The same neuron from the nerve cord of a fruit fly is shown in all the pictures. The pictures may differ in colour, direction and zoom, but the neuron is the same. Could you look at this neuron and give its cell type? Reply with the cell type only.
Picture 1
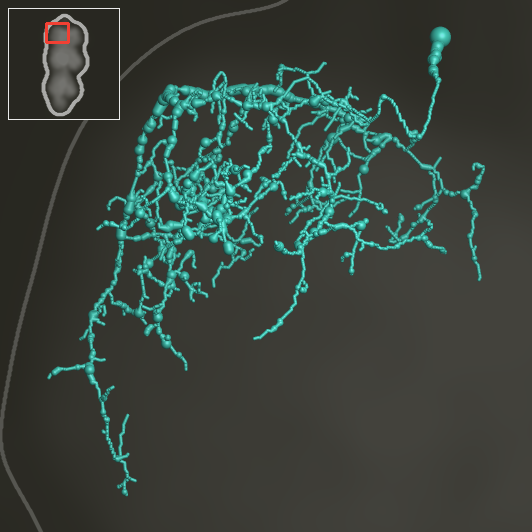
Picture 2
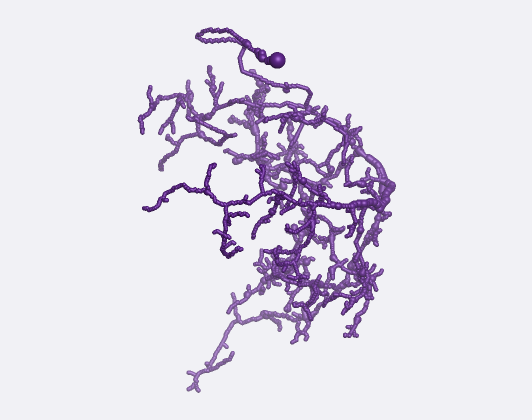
IN13A049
